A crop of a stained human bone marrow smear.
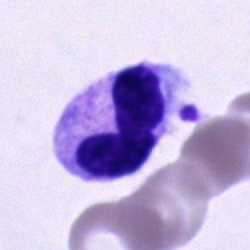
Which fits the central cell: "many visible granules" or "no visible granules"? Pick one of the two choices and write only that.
Many visible granules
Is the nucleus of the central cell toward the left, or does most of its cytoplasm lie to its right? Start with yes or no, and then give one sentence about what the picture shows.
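No. The nucleus lies toward the right side of the cell.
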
